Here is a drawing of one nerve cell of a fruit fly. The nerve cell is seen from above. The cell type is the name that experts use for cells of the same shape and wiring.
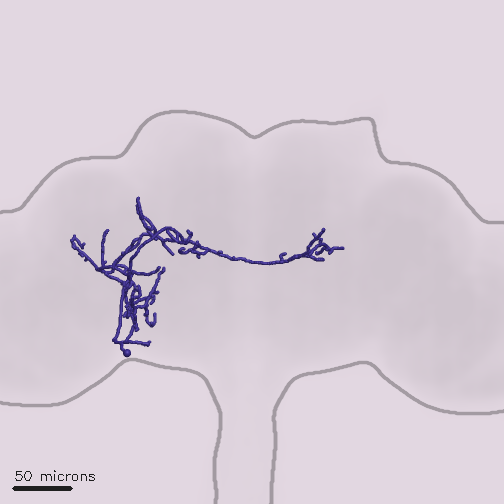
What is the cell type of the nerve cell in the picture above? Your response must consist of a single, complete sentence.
The cell type to which this nerve cell belongs is PVLP216m.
